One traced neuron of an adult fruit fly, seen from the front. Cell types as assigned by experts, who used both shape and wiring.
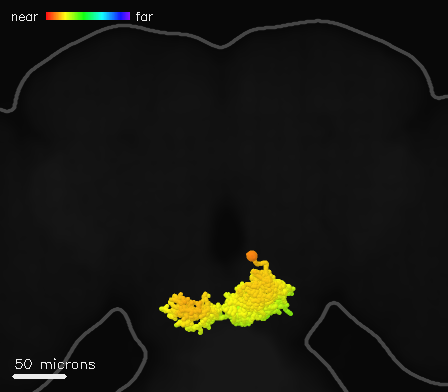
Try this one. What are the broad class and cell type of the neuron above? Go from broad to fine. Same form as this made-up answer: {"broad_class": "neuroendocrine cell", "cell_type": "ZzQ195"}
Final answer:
{"broad_class": "central-brain intrinsic neuron", "cell_type": "GNG019"}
